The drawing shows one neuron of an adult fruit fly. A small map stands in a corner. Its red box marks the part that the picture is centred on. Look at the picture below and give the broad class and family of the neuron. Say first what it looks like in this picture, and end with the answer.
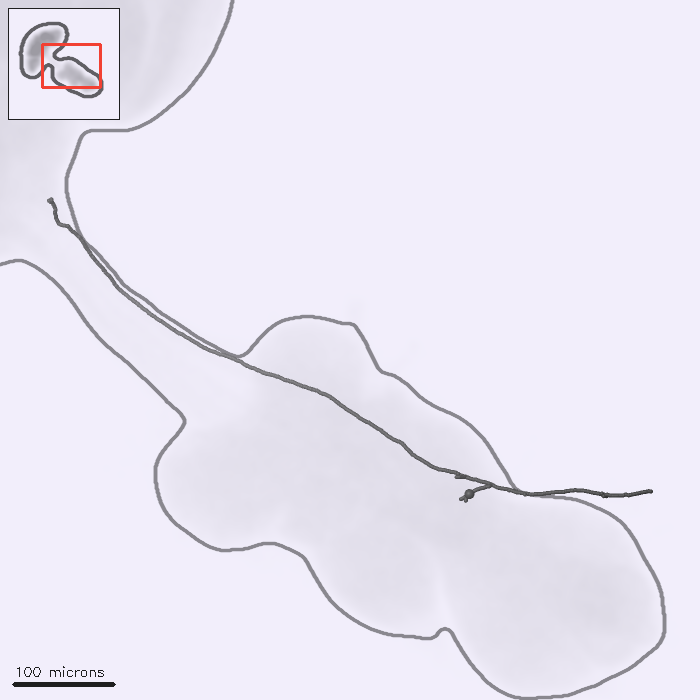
It reaches both the brain and the nerve cord, passing through the neck. By the scale bar it is about 600 microns wide in this view. It is a sensory neuron ascending to the brain. The name of its family is class mechanosensory proprioceptive.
